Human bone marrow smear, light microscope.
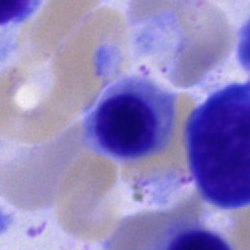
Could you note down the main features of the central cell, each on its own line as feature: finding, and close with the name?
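Chromatin: dark, dense; nucleus deep blue-purple throughout
Nucleoli: none seen
Cytoplasm: pale blue, moderate rim
Position: nucleus toward left; wider cytoplasm band on right
Name: erythroblast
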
